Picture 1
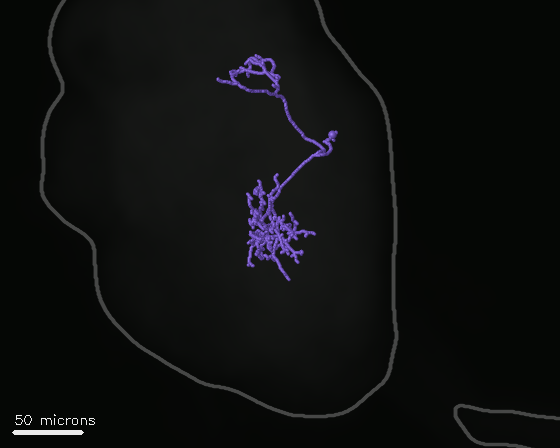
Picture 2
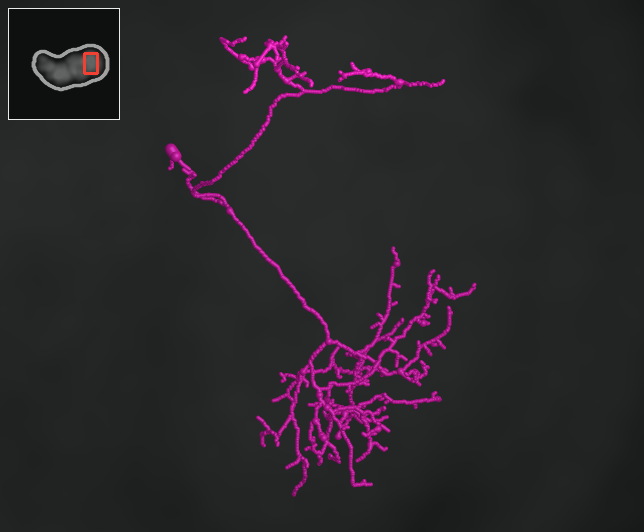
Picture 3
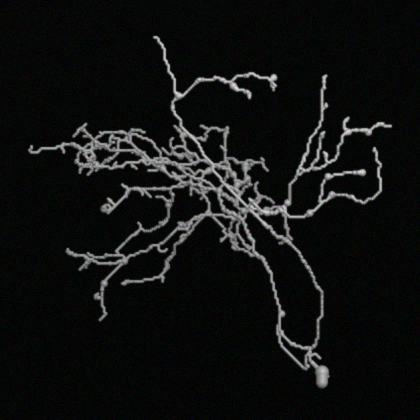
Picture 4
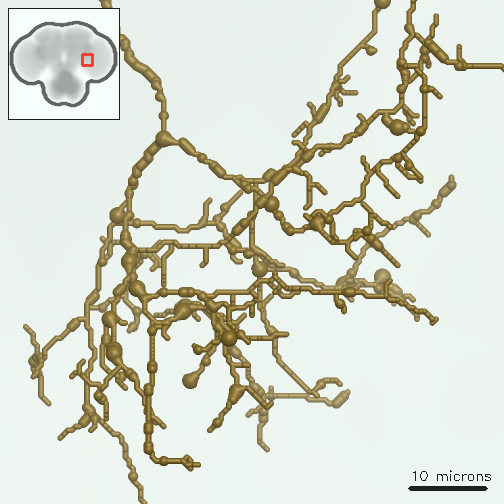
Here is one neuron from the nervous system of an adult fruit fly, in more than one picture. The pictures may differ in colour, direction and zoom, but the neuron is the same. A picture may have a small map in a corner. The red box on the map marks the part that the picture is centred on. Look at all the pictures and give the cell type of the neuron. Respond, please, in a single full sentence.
Included in the cell type LC40 is this neuron.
